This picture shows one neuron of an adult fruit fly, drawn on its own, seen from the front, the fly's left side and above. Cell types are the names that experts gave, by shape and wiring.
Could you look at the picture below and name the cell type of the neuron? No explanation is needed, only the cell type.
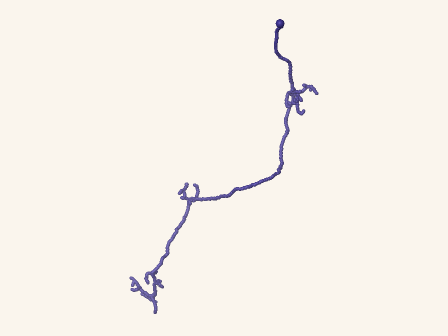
PFNp_b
